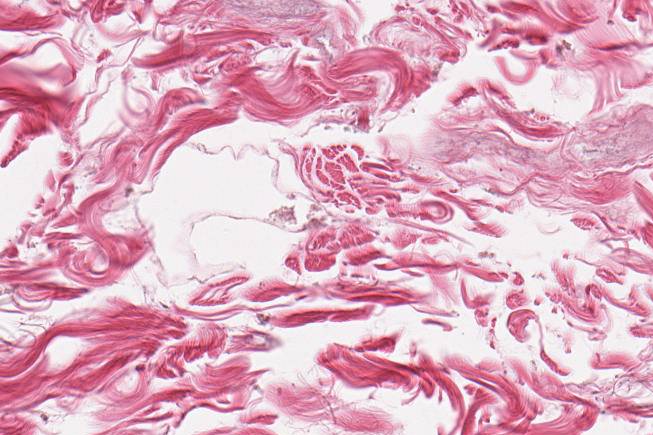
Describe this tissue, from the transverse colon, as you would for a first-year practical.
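Wavy collagen bundles, running in many different directions, make up the field. These bundles stain a deep eosinophilic pink. Among them nuclei are very sparse, and no rounded fat cells are present.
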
